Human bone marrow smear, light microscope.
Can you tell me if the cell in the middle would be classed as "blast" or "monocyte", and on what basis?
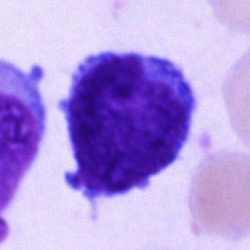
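It's a blast. What settles it is the cytoplasm: a scant deep blue rim, best seen along the right edge, with the nucleus filling nearly the whole cell.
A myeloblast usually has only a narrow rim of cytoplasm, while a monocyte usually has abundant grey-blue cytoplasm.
The outline is roughly round but lumpy, with small rounded blebs at lower left.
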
